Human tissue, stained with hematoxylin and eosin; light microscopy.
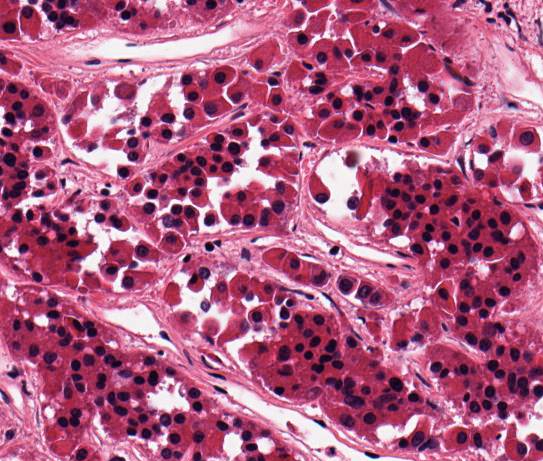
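Pituitary, haematoxylin and eosin. Cells lie in nests and are rounded to polygonal in outline, with abundant, deeply eosinophilic cytoplasm and a round, dark-staining nucleus in each. The nest cells form no gland lumens anywhere in the field.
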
